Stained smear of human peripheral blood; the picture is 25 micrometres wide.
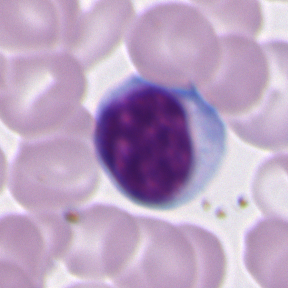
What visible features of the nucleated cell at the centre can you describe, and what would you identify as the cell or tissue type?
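Off-centre nucleus here, pushed toward the left side of the cell. It's oval, about 10 by 8 micrometres, and the chromatin is dark purple and coarsely clumped. The cytoplasm is pale blue and makes a crescent that's widest on the right. This one's a typical lymphocyte.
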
